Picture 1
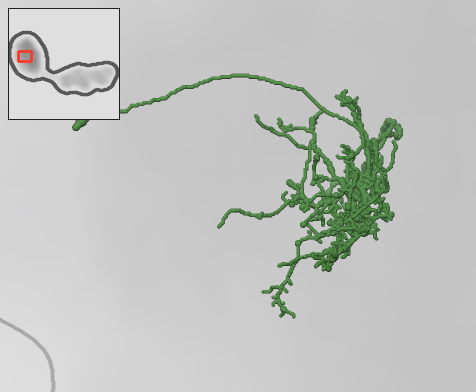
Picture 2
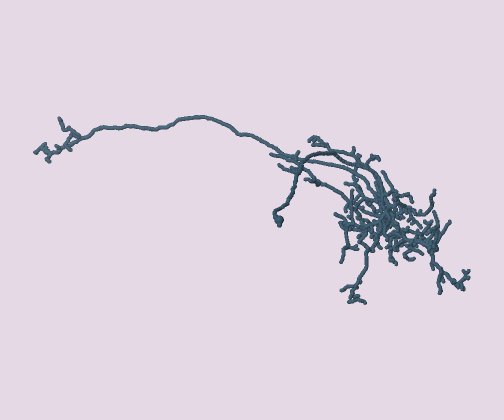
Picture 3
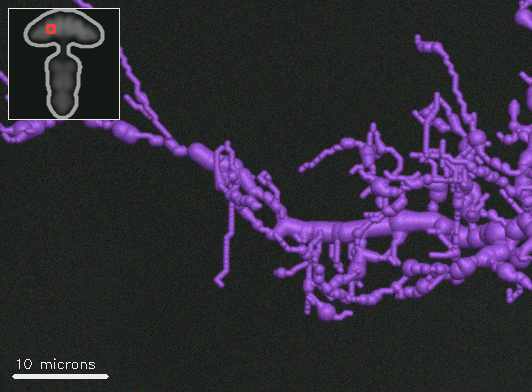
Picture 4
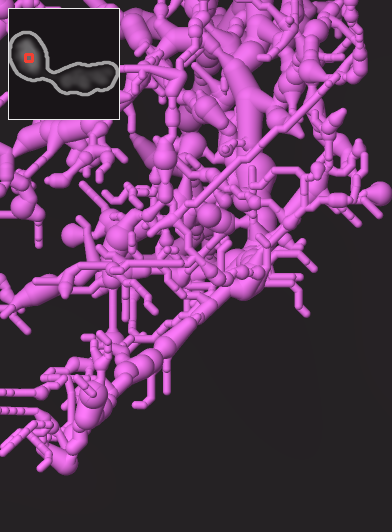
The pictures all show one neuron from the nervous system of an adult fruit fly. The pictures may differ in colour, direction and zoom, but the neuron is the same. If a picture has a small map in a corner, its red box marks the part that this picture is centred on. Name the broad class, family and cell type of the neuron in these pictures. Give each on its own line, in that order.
central-brain intrinsic neuron
hemilineage VLPa2
PVLP024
